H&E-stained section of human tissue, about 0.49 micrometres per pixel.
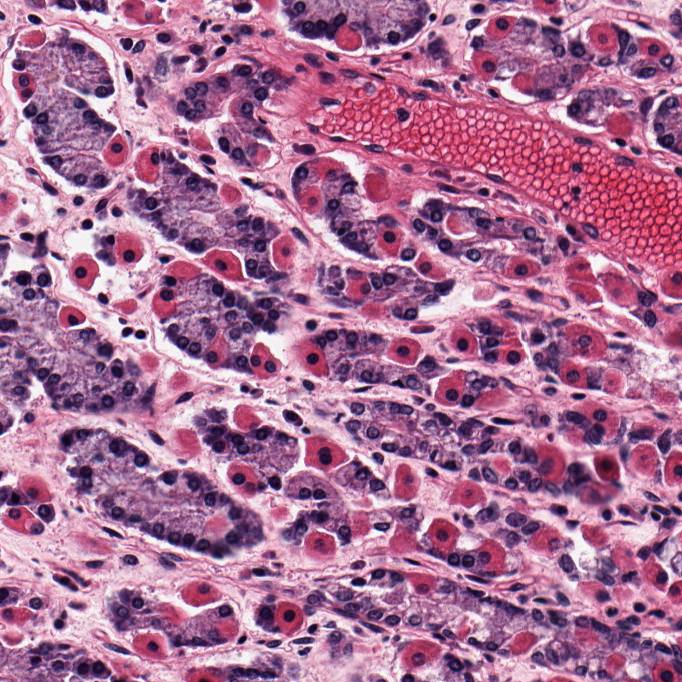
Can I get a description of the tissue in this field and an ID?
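Notice the larger purple clusters, most prominent in the left half: gland cells with purple-grey granular cytoplasm and small dark nuclei. Pink cells tend to sit at the gland edges, purple granular cells inward. Lumens are narrow and hard to see. This is stomach.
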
